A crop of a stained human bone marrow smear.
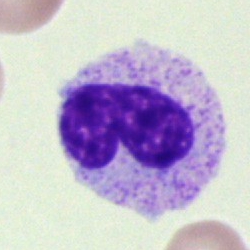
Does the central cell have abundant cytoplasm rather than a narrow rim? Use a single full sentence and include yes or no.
Yes, around the nucleus lies a broad area of cytoplasm.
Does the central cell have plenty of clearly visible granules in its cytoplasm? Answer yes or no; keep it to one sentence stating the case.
Yes, what is seen in its cytoplasm is many granules.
